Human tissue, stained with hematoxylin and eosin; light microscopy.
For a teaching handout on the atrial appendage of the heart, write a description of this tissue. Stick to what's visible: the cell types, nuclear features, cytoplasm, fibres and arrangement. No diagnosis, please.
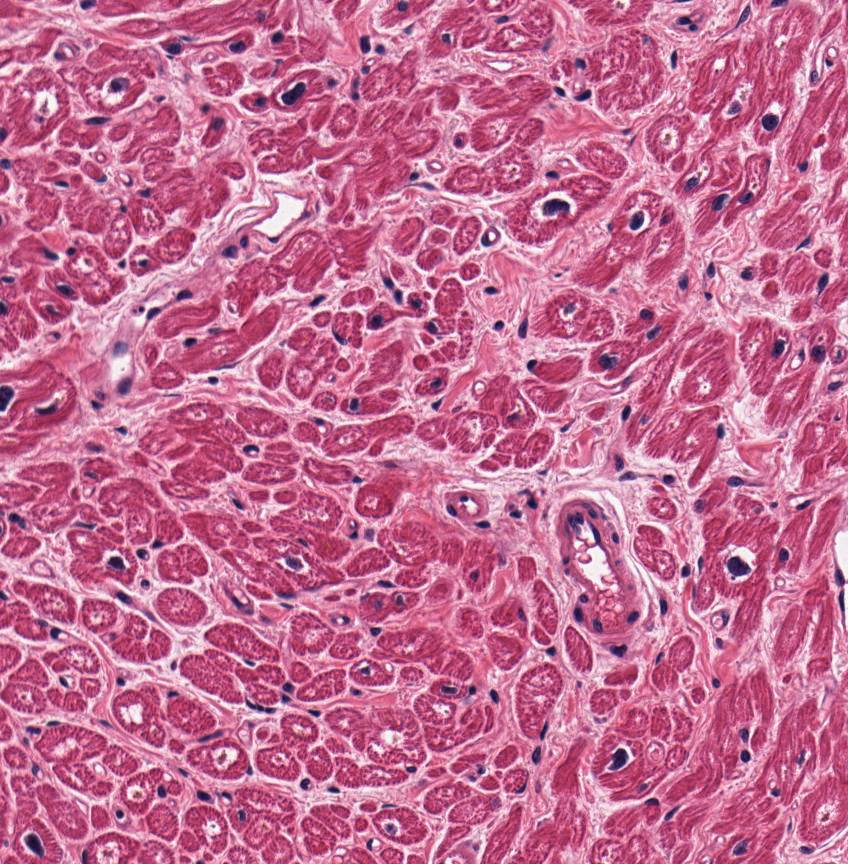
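The fibres here are cut in mixed planes: mostly rounded cross-sections in the lower left, longitudinal or oblique profiles toward the upper right. In these cardiac muscle fibres the nuclei sit centrally. The cytoplasm takes a deep pink stain, finely stippled or striated in texture. Between the fibres, the connective tissue holds scattered small, dark, elongated nuclei.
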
